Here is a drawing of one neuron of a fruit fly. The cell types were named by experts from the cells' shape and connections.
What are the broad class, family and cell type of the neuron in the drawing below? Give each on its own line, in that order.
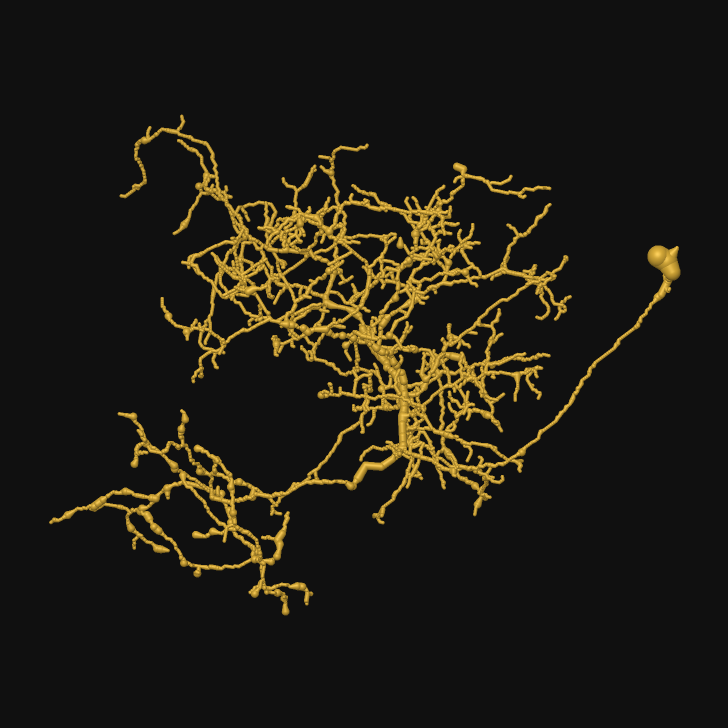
central-brain intrinsic neuron
hemilineage VLPl&p2_lateral
AVLP107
